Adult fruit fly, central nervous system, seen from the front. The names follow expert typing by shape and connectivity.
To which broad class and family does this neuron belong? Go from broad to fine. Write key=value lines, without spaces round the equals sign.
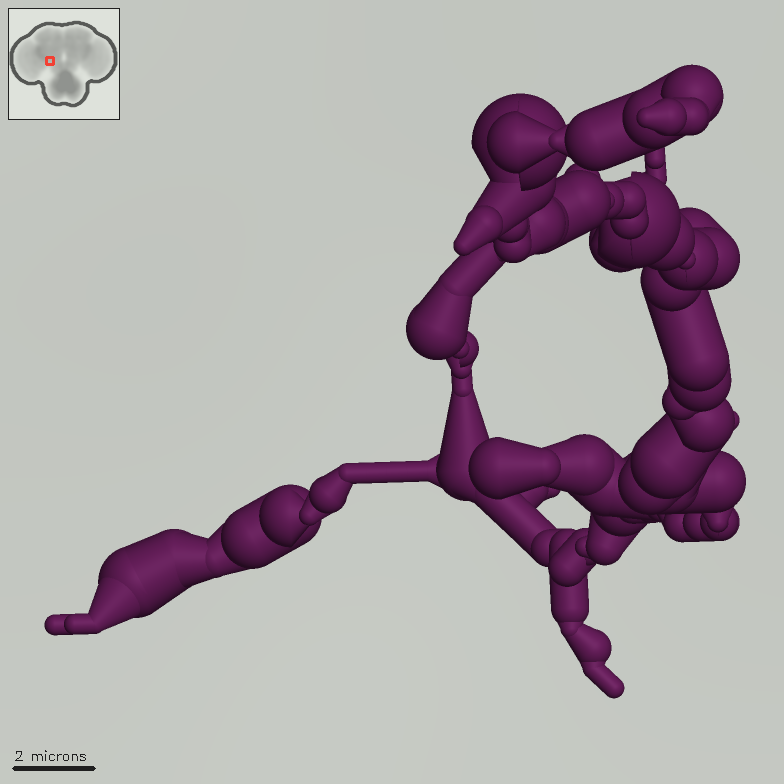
broad_class=sensory neuron entering the brain
family=class mechanosensory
